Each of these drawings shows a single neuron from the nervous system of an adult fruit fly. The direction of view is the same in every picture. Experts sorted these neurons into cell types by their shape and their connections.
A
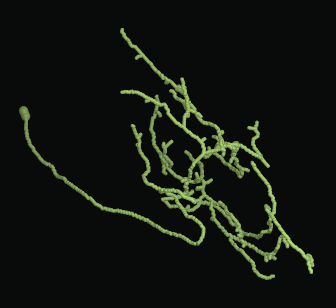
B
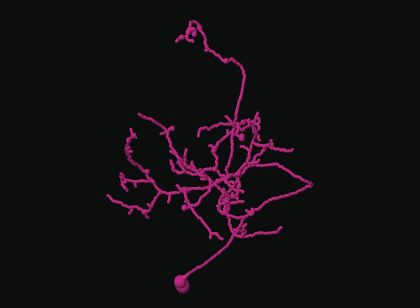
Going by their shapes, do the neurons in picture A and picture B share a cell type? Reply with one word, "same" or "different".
different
